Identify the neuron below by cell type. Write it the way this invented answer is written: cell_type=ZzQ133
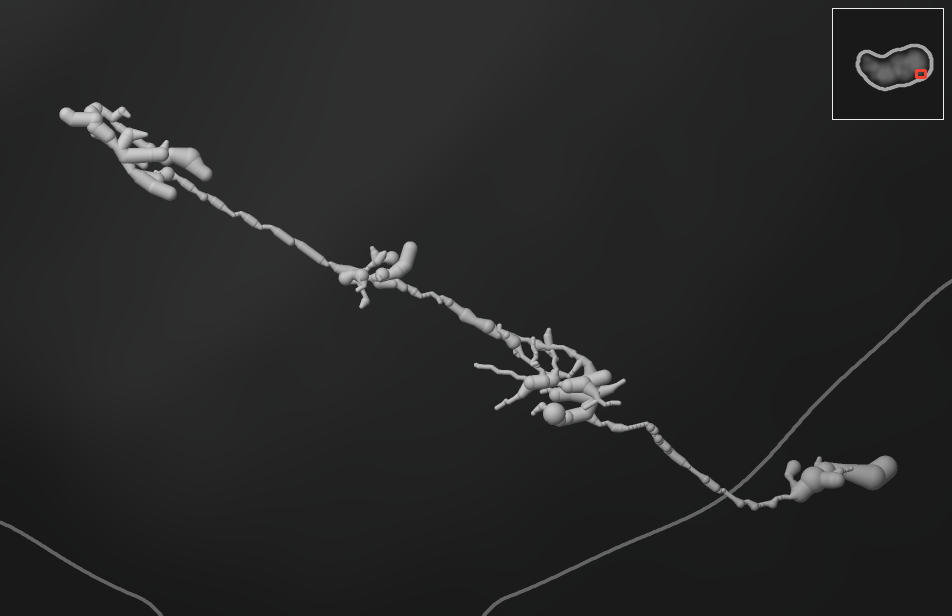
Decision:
cell_type=Mi1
